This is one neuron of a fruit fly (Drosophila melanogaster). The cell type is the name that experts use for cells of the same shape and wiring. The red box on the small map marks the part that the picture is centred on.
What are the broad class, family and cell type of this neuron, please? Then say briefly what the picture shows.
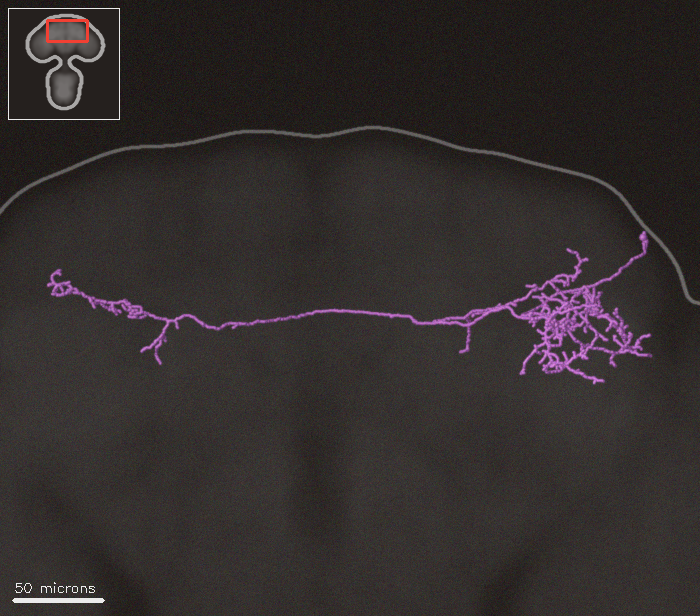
This is a central-brain intrinsic neuron. The family is hemilineage LHl2_ventral. The cell type is CB2342. Its cell body lies on the right of the picture. From left to right in the picture it spans about 350 microns. Dozens of branch ends can be seen.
